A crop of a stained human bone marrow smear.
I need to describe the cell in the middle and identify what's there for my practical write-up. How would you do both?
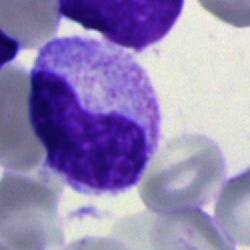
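Outline rounded, smoothly bounded. Nucleus bean-shaped, shallow indentation on the side facing the cytoplasm, placed lower left. Chromatin dark purple, dense, only faint lighter mottling. Cell: metamyelocyte.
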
